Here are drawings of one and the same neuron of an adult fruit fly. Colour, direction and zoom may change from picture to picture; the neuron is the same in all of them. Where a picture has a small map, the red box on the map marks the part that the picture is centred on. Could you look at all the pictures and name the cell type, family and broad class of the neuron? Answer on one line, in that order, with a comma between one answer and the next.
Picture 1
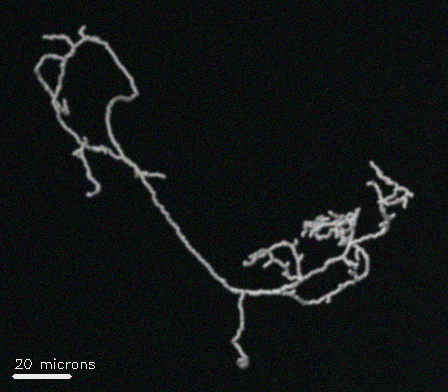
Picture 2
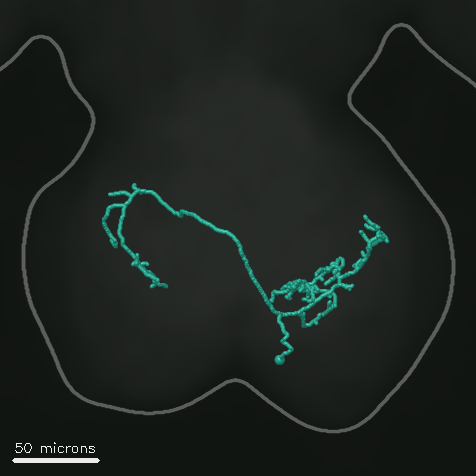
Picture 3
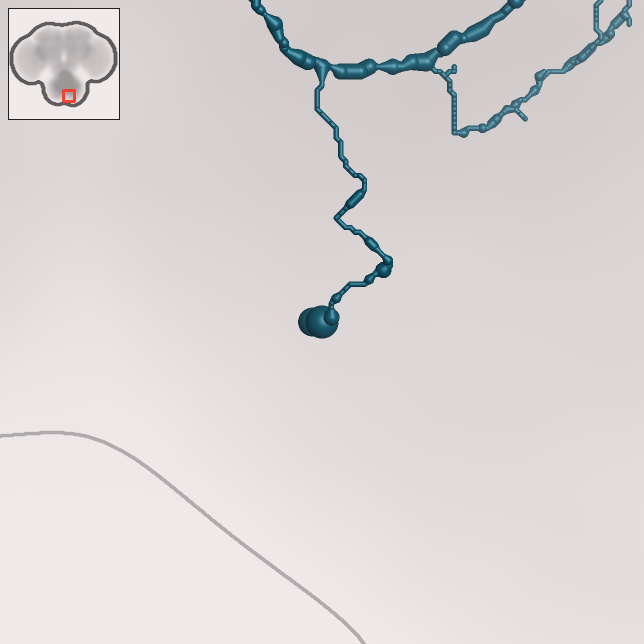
IN06B078, hemilineage 06B, nerve-cord intrinsic neuron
